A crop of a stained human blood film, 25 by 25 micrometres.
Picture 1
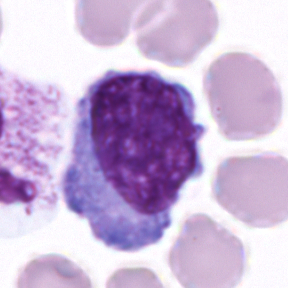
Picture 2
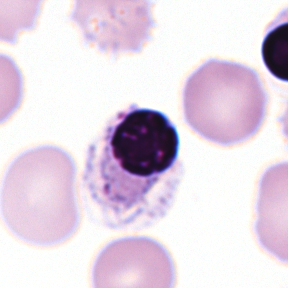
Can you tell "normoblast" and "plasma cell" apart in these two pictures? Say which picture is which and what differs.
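In this pair, the plasma cell is in picture 1 and the normoblast in picture 2. Both have dark purple chromatin, but the pattern differs: in the plasma cell it is clumped, with small paler gaps between the clumps, while in the normoblast it is densely condensed.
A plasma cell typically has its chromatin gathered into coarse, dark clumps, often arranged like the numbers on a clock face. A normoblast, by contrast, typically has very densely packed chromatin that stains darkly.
The plasma cell's nucleus is oval, about 13 by 9 micrometres, and most of its cytoplasm forms a broad crescent along the lower left side of the nucleus. That cytoplasm has no distinct coloured granules and no clear vacuoles. The normoblast's cytoplasm is very pale and faintly greyish-lilac.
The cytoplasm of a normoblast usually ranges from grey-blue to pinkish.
No nucleolus can be seen in the normoblast's nucleus. Both cells have irregular outlines: the plasma cell's is slightly ruffled, the normoblast's ragged, most of all on the lower left. The normoblast touches none of the red cells around it. At the left edge of picture 1 lies part of another cell, filled with reddish-pink granules.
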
